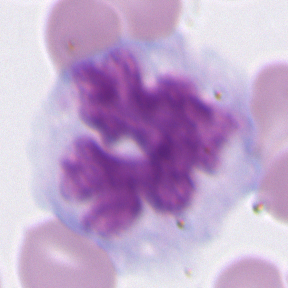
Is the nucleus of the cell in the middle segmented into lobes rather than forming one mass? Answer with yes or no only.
Yes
